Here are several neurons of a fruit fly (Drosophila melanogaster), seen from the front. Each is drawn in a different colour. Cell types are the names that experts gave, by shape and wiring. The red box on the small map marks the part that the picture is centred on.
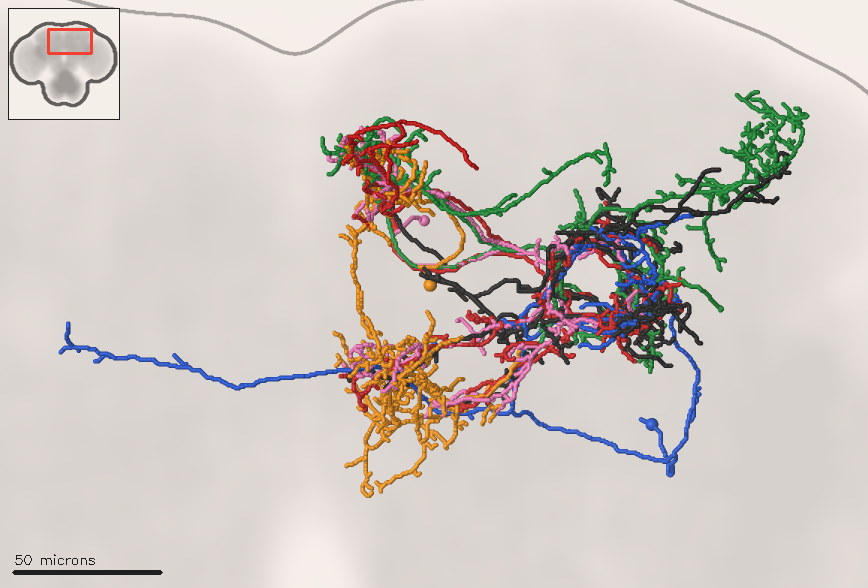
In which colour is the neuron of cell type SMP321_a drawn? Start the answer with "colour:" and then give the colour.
colour: red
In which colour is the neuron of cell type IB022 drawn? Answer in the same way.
colour: orange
